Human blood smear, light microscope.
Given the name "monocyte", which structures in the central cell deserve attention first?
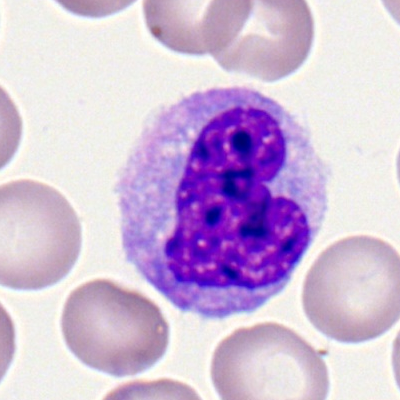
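Right side of nucleus: a deep notch. Nucleus off-centre; more cytoplasm lies to its left than to its right. Chromatin dark purple, mottled with small pale spots and darker clumps. Cytoplasm holds only fine, dust-like granules; no coarse granules.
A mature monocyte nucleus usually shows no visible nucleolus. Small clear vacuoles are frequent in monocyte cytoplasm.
The cell is a monocyte.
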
